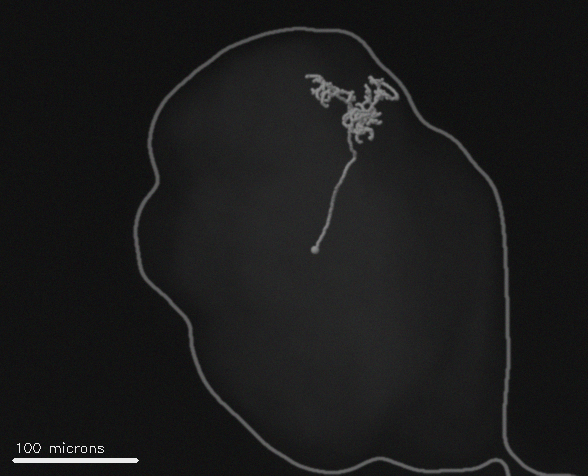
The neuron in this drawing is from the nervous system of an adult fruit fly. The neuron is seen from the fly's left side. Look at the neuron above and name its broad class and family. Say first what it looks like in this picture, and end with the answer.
The cell body can be seen in the middle of the picture. By the scale bar it is about 140 microns tall in this view. This is a central-brain intrinsic neuron. Its family is hemilineage LHa2.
